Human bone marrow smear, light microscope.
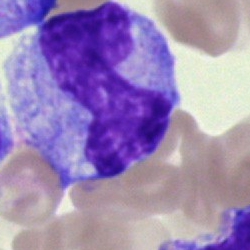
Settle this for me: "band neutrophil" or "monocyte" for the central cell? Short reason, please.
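This is a monocyte. Its nucleus is irregular and folded, with a deep indentation in the outline.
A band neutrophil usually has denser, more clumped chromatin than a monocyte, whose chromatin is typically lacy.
Here the chromatin is dark purple and mottled, with small paler patches lying among denser areas. The cytoplasm is abundant, widest on the left side of the nucleus, and holds faint, fine lilac granules.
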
